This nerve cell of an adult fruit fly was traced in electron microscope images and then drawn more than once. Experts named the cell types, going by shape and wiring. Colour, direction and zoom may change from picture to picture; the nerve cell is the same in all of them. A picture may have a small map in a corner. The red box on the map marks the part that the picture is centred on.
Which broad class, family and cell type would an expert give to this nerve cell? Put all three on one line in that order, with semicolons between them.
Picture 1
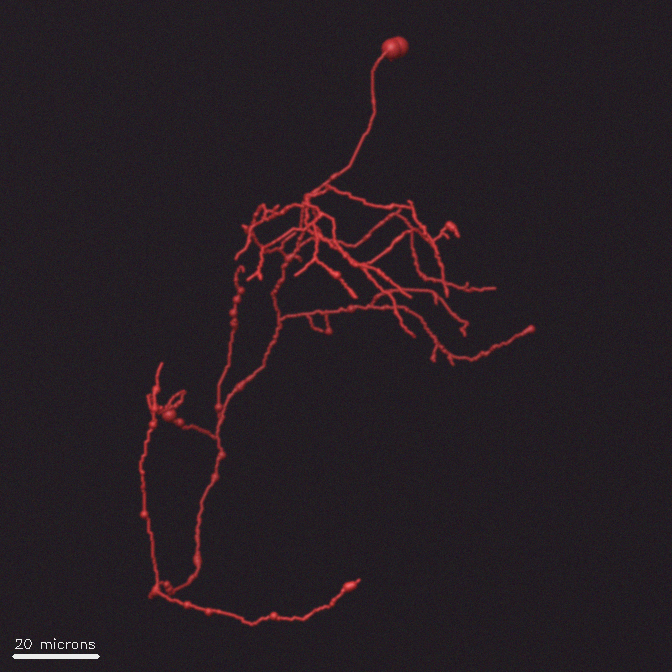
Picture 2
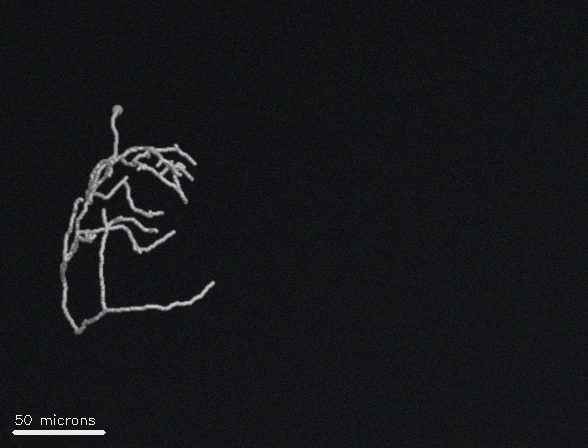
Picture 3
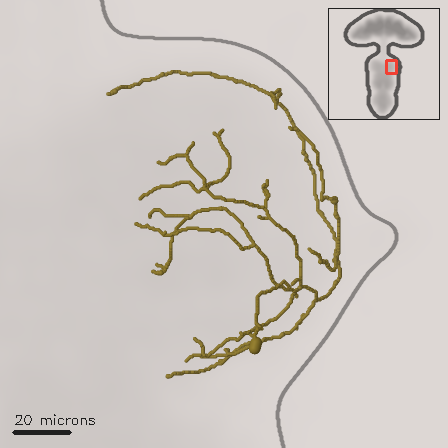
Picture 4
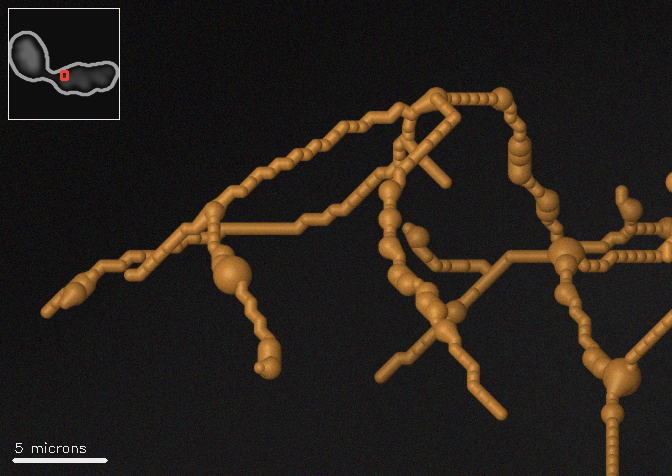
nerve-cord intrinsic neuron; hemilineage 19A; IN19A121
